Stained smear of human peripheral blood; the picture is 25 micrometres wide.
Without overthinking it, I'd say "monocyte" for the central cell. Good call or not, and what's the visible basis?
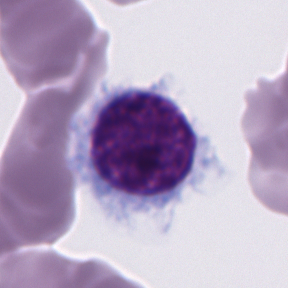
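What strikes me first are the fine hair-like projections running out from the surface all the way around, together with cytoplasm that has neither visible granules nor vacuoles.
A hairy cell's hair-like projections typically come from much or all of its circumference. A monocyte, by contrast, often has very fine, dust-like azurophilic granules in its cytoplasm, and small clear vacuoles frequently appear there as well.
So I'd call this a hairy cell, not a monocyte. The size, about 12 micrometres across, doesn't settle it by itself, since a monocyte in a blood smear usually measures about 12 to 20 µm. The nucleus is round in outline with no notch or fold, about 9 micrometres across, and fills about 60% of the cell's area. I can't make out a distinct nucleolus, which sits well with a hairy cell, as it usually has none or only an inconspicuous one. The cytoplasm itself is pale blue.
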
